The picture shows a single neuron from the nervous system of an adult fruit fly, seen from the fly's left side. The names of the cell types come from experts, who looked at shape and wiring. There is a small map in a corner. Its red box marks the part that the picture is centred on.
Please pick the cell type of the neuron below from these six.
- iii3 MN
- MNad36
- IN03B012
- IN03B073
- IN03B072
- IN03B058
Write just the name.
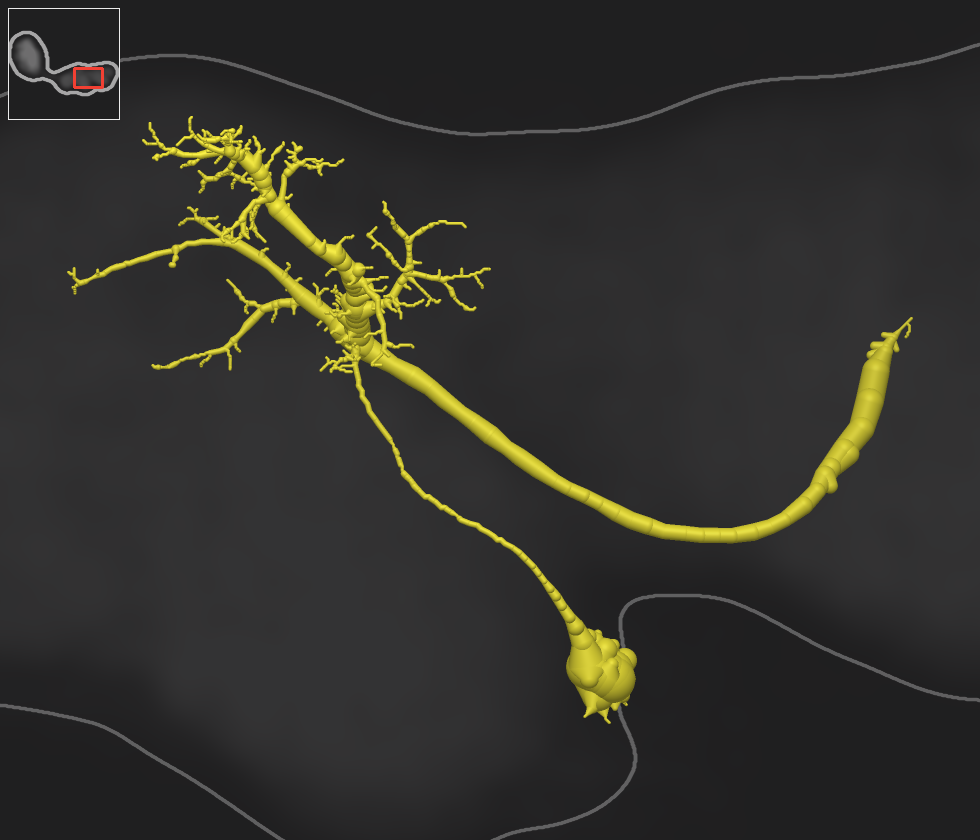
iii3 MN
